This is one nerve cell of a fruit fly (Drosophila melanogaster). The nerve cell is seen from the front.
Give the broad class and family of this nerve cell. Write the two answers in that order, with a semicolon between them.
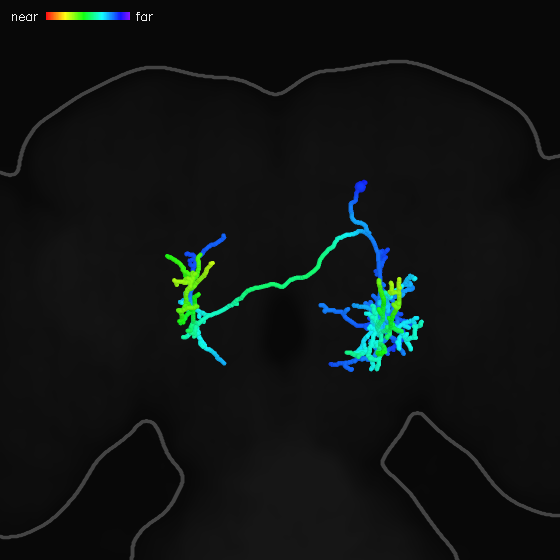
central-brain intrinsic neuron; hemilineage VLPp2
